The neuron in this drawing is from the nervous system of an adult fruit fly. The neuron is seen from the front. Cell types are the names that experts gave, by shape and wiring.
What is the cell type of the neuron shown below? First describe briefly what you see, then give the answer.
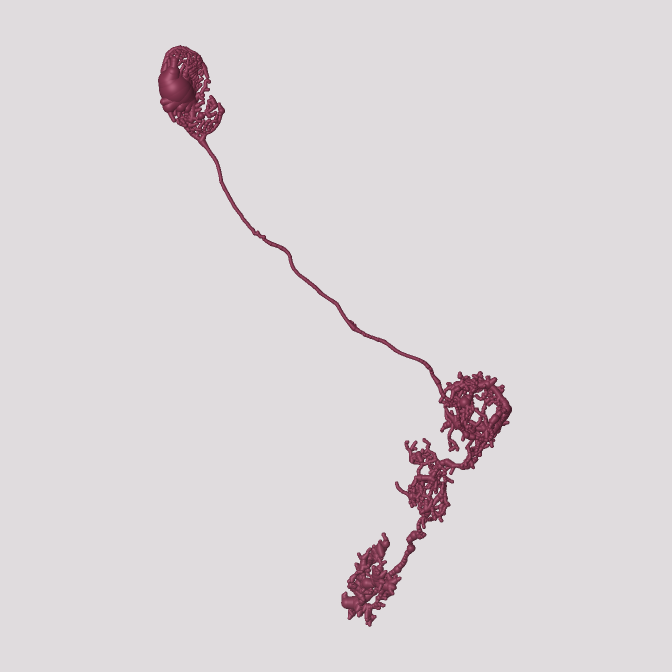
Its cell body lies at the upper left of the picture. The picture shows dozens of branch ends. Its broad class is optic-lobe intrinsic neuron. The cell type is Mi1.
